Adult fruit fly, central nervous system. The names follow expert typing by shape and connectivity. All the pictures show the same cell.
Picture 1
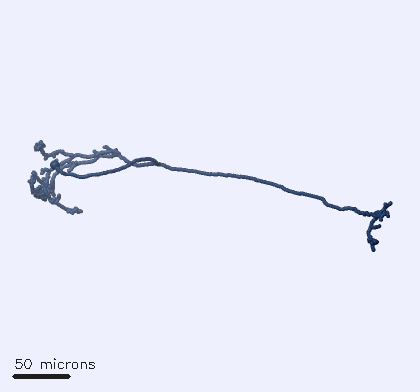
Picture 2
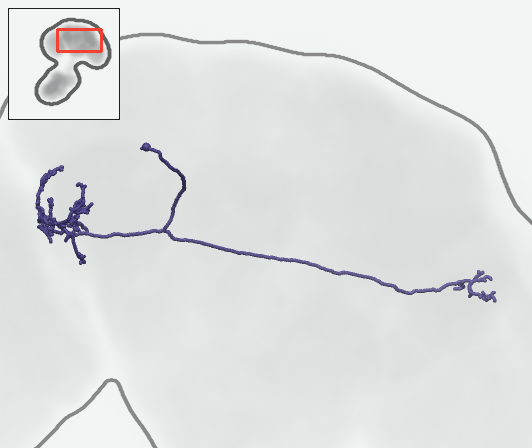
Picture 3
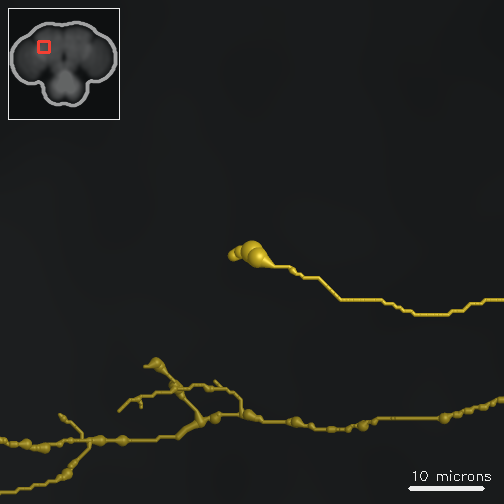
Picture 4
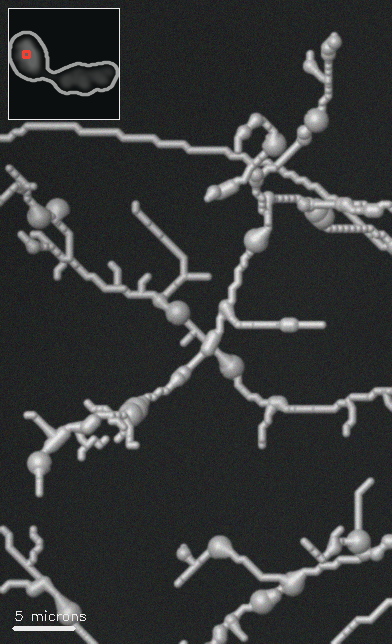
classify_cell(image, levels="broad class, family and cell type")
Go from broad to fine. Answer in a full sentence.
A central-brain intrinsic neuron of hemilineage VLPa2, type CB1502.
